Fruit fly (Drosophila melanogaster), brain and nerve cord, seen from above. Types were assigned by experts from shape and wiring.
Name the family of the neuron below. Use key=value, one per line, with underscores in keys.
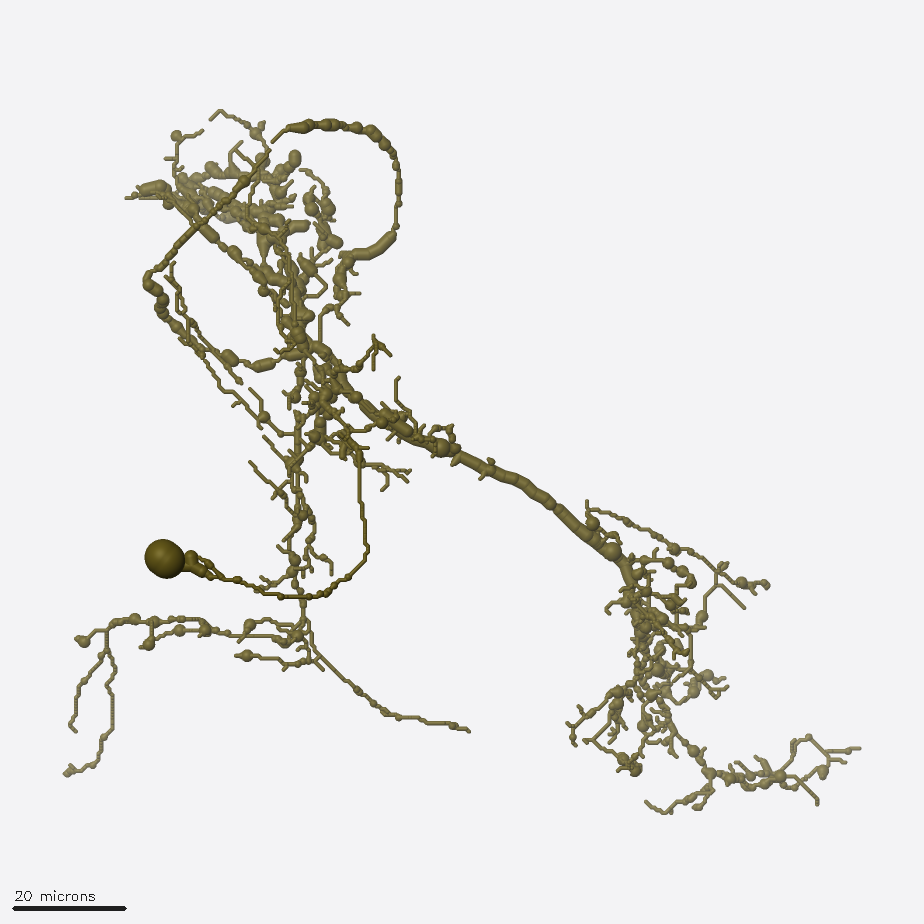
family=hemilineage SMPp&v1_posterior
